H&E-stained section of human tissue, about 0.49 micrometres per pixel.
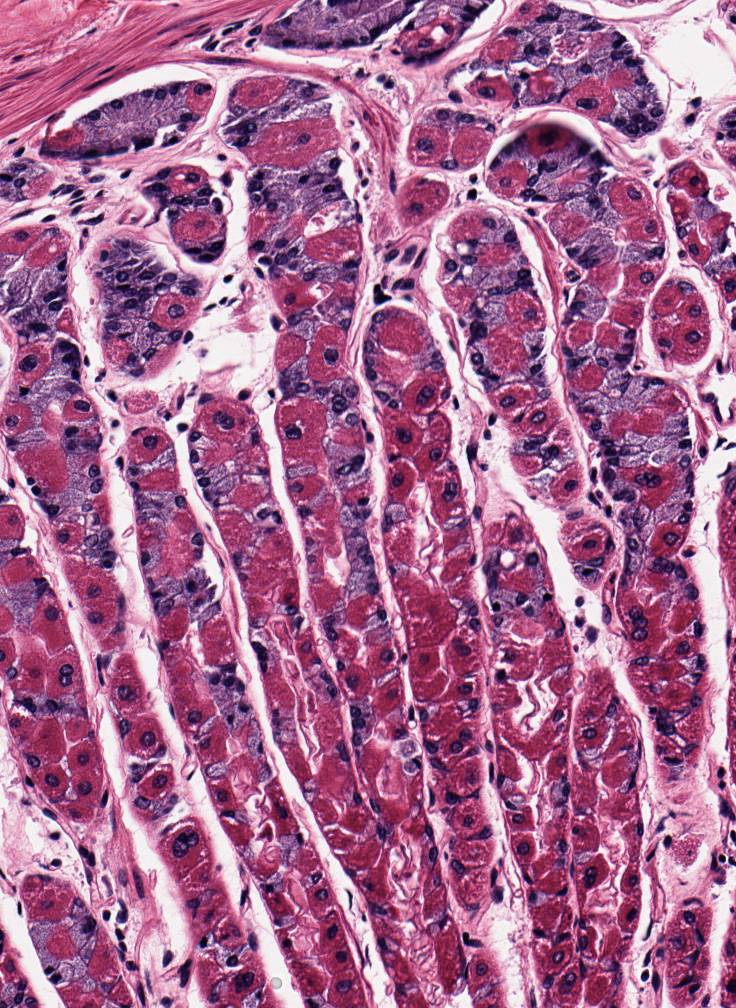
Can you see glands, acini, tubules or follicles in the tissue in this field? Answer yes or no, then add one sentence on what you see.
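Yes. Closely packed straight tubular glands run roughly vertically and in parallel across most of the field.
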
